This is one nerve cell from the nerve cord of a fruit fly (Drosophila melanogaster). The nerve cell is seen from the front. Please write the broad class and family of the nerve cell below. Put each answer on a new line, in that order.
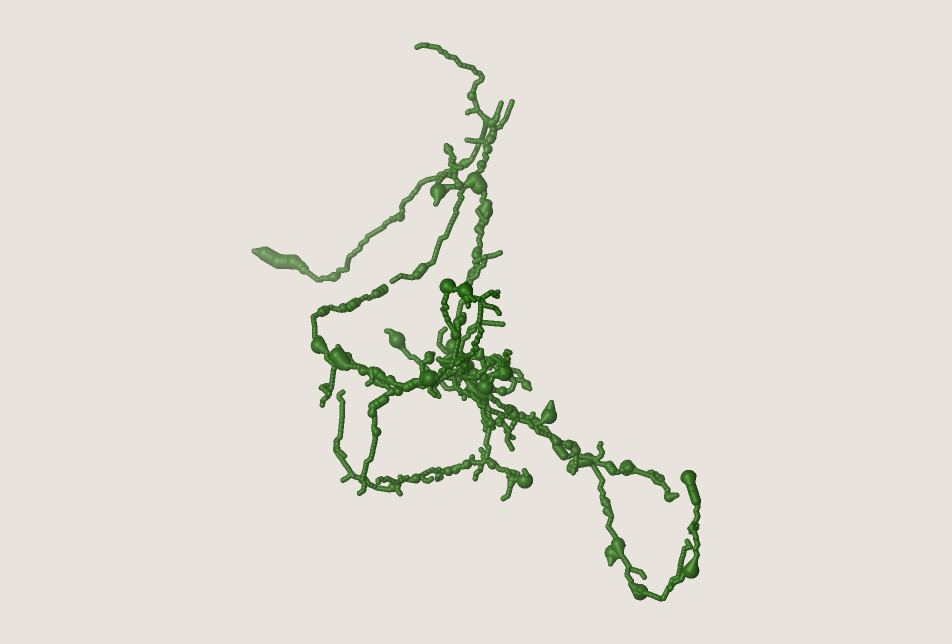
sensory neuron entering the nerve cord
class mechanosensory proprioceptive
